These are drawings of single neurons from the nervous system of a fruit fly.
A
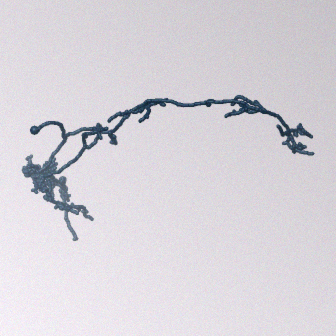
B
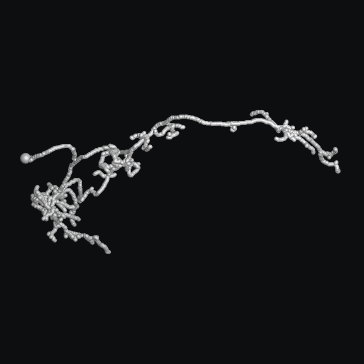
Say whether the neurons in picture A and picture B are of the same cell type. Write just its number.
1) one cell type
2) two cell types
1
